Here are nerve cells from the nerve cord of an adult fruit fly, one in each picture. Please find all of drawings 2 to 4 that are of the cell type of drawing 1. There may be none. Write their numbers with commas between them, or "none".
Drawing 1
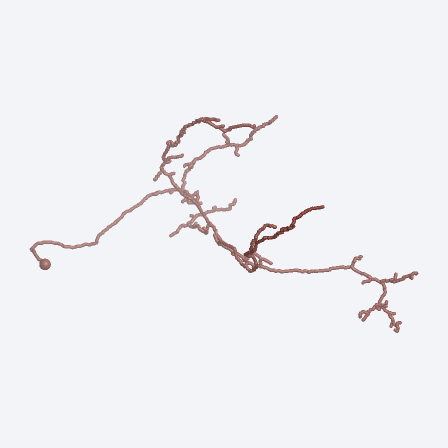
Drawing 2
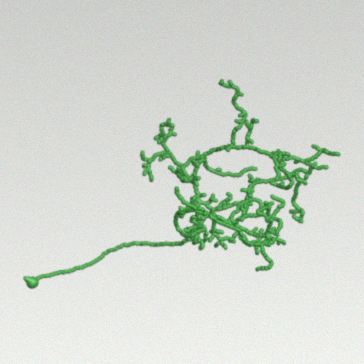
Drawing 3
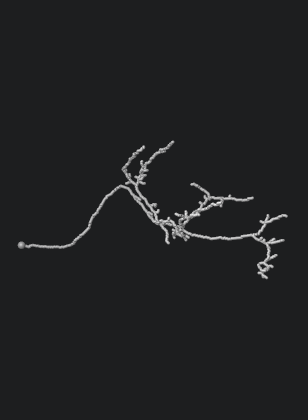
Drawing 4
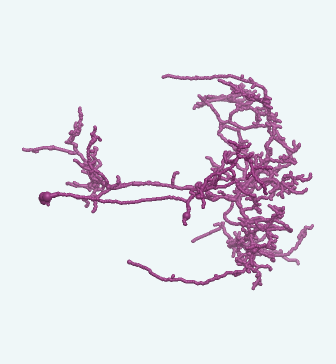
3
